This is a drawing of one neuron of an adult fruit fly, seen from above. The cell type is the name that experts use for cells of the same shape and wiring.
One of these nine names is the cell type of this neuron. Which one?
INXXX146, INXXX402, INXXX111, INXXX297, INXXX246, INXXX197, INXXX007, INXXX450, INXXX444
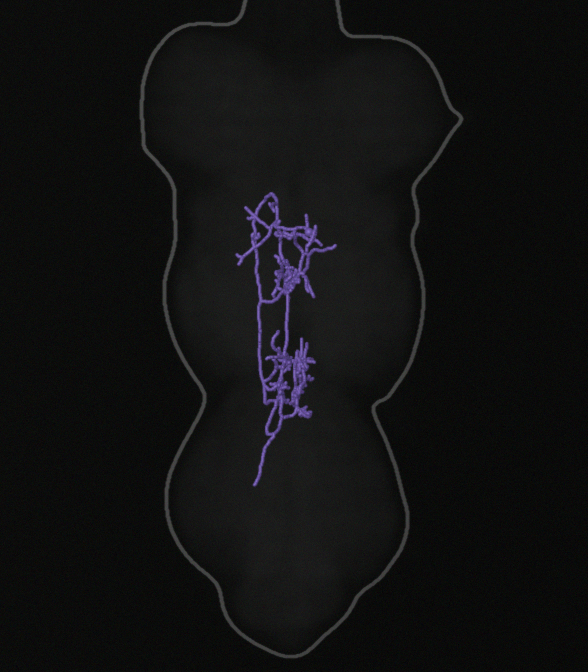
INXXX146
